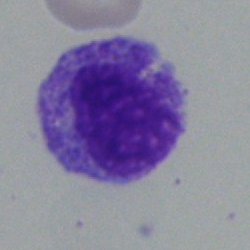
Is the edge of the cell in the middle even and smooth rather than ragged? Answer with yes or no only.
No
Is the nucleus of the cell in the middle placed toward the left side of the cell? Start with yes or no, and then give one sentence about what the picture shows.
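No. The rim of cytoplasm is widest on the left side of the cell.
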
